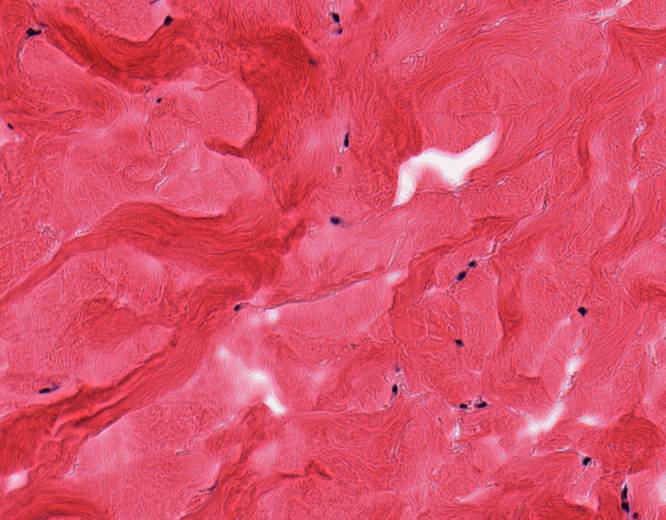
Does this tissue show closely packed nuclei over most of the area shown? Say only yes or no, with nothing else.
No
